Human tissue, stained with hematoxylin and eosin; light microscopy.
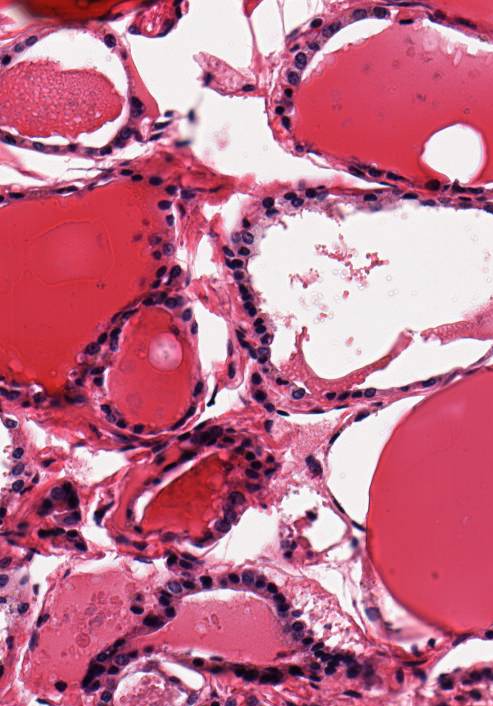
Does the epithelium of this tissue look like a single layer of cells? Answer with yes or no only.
Yes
